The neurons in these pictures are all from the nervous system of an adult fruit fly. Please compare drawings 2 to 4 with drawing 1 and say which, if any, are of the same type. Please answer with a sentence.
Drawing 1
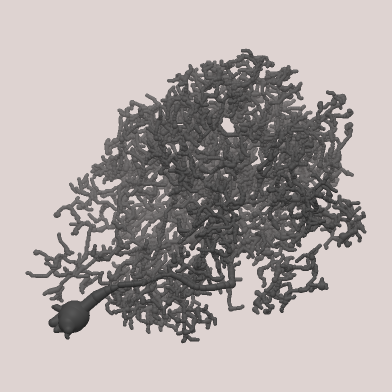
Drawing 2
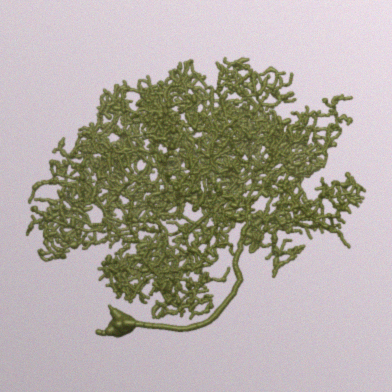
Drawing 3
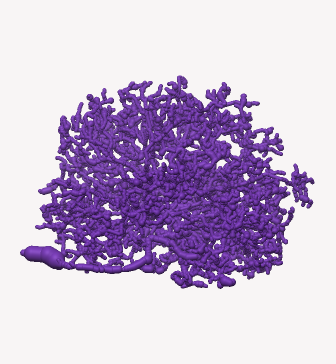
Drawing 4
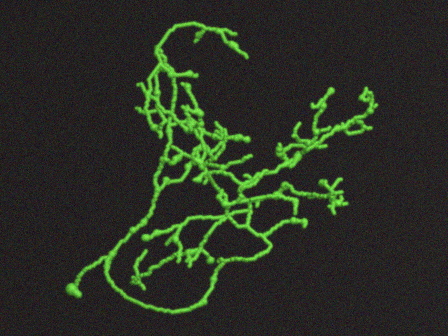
Drawing 2 and drawing 3 are of the same cell type.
